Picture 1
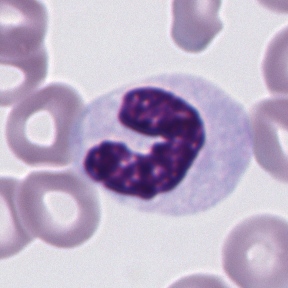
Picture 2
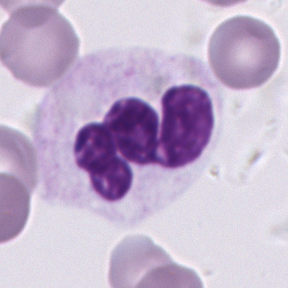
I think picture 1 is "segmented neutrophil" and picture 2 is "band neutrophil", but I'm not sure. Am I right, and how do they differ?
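The band neutrophil is in picture 1, and the segmented neutrophil is in picture 2. The two cells share several features: each has a smooth, roughly round outline, dark purple and coarsely clumped chromatin, and plentiful pale pinkish-lilac cytoplasm. In picture 1 the nucleus is curved, with its open side facing left. In picture 2, fine pinkish-violet granules are scattered through the cytoplasm.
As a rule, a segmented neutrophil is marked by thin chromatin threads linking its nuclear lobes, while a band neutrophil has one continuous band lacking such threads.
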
